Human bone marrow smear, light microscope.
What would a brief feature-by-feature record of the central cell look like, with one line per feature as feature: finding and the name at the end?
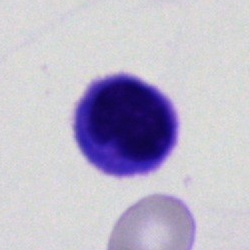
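Shape: see how round the outline is
Nucleus: fills most of the cell
Cytoplasm rim: widest at the lower left
Granules: none to be seen in the cytoplasm
Cell: lymphocyte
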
